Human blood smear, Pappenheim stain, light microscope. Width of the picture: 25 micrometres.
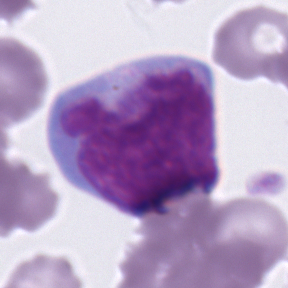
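Myeloblast with an off-centre nucleus, pressed towards the right and lower edges of the cell. The nucleus is about 14 micrometres across and fills about 70% of the cell's area. Its chromatin is finely stippled and lacy, without large dense clumps. The cytoplasm is pale blue, and a paler, almost clear patch of it lies in the notch of the nucleus.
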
